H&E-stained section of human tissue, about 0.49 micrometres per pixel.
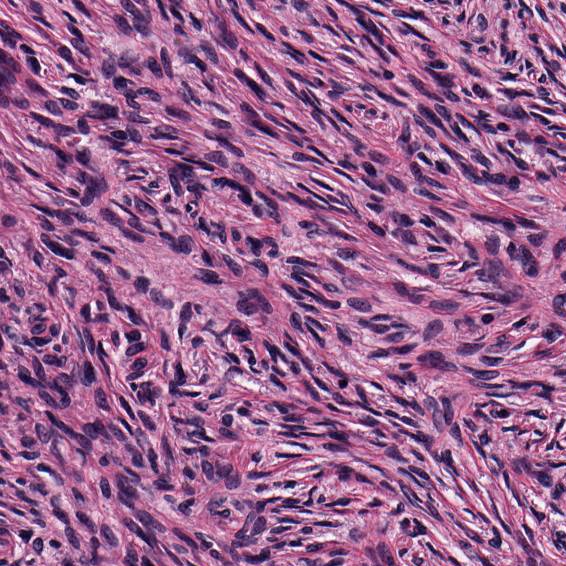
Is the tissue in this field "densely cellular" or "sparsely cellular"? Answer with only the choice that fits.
Densely cellular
